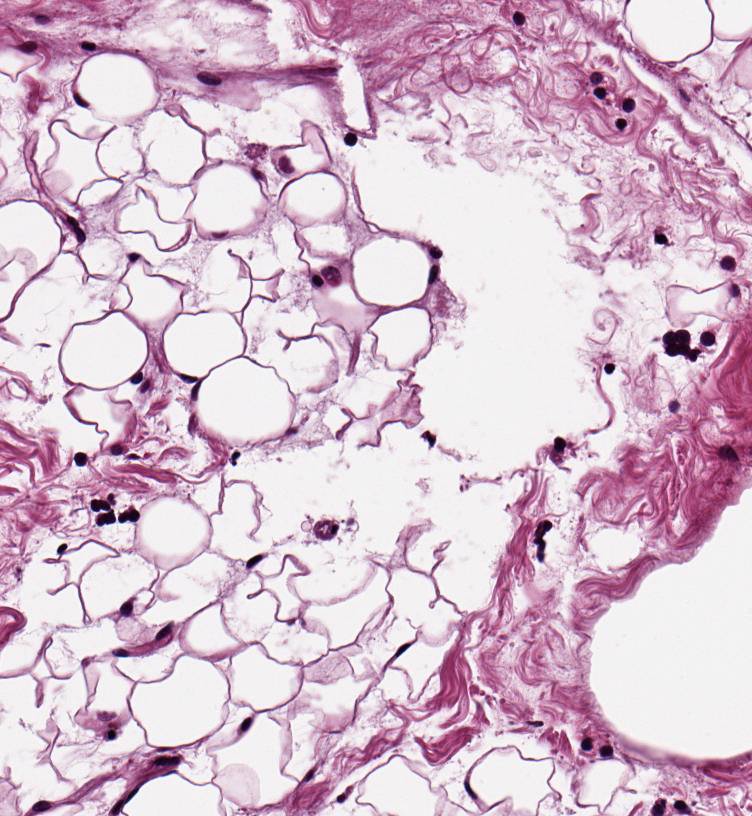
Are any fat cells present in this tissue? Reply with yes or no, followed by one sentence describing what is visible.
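Yes. Most of the left half of the field is made of rounded clear fat vacuoles of varying size, each outlined by a thin membrane.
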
